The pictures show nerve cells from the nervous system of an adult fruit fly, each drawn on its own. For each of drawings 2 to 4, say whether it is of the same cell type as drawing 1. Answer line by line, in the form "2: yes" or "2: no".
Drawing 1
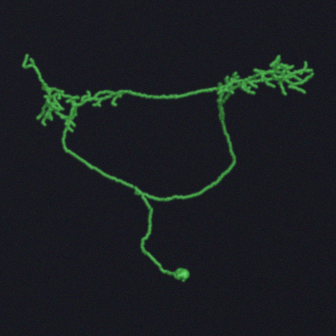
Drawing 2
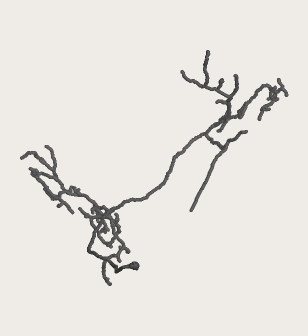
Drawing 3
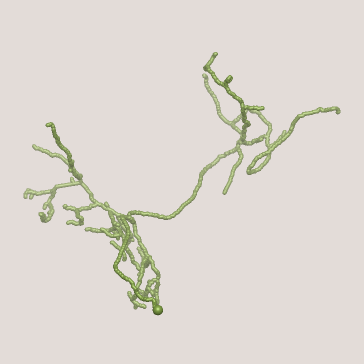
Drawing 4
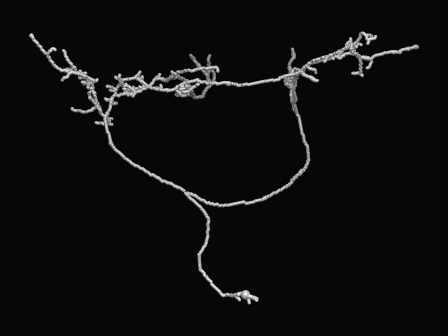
2: no
3: no
4: yes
